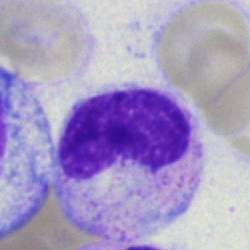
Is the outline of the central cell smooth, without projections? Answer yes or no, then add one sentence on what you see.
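Yes. The cell outline is round and smooth.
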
